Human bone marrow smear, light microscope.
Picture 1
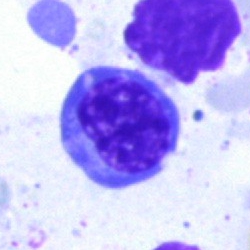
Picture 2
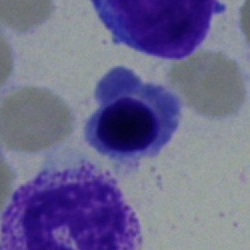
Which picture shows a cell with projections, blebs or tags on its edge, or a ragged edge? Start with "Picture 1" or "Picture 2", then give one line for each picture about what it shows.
Picture 2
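Picture 1: The cell has a round, smooth outline.
Picture 2: The cell outline is irregular, with several rounded bulges of cytoplasm around its edge.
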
